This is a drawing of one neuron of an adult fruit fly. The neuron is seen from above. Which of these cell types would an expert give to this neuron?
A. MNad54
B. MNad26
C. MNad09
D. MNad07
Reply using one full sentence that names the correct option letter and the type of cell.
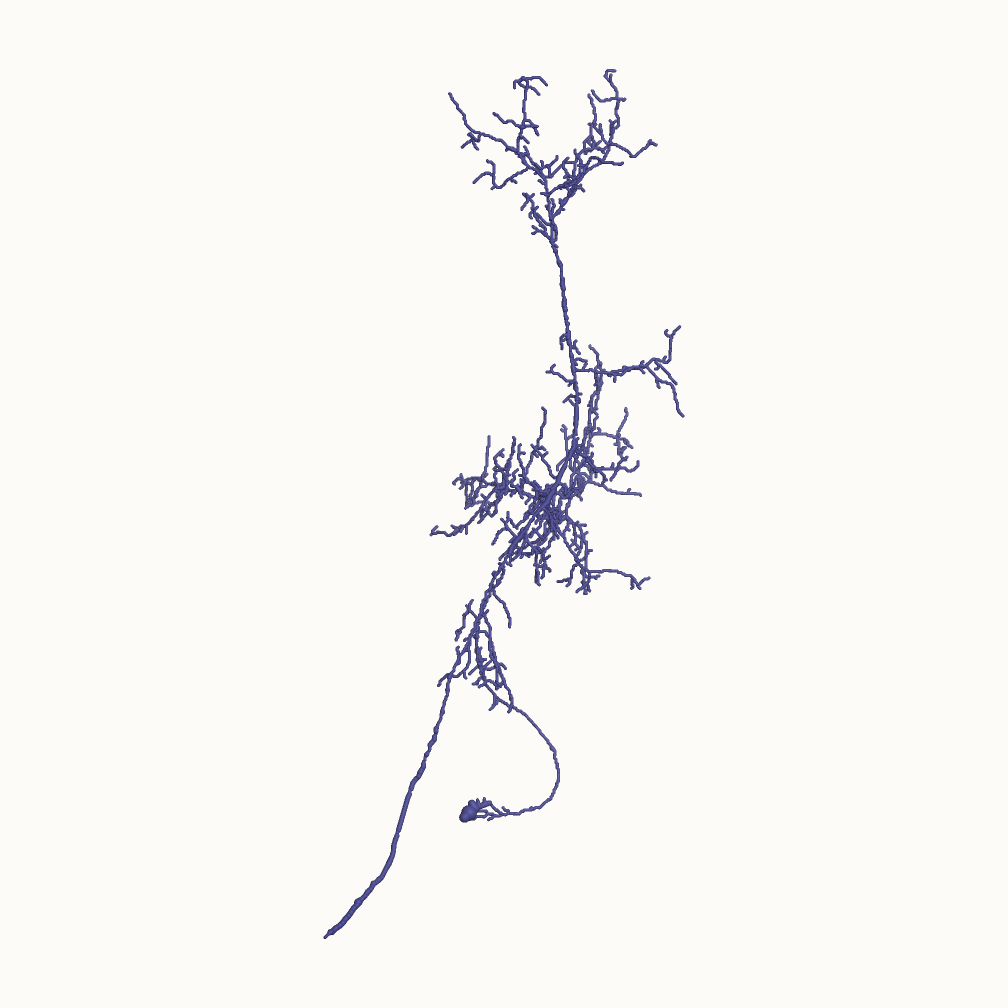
In terms of cell type, the neuron is MNad26, option B.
